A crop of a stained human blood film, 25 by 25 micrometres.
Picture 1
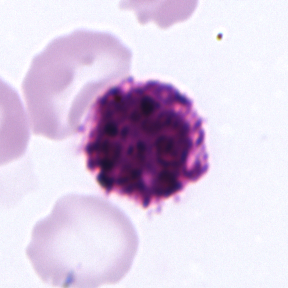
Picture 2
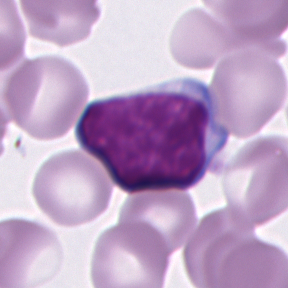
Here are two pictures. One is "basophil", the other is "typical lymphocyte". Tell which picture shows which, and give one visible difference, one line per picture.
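Picture 1: basophil. Coarse dark purple-black granules cover the whole cell.
Picture 2: typical lymphocyte. No granules are visible in the cytoplasm.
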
